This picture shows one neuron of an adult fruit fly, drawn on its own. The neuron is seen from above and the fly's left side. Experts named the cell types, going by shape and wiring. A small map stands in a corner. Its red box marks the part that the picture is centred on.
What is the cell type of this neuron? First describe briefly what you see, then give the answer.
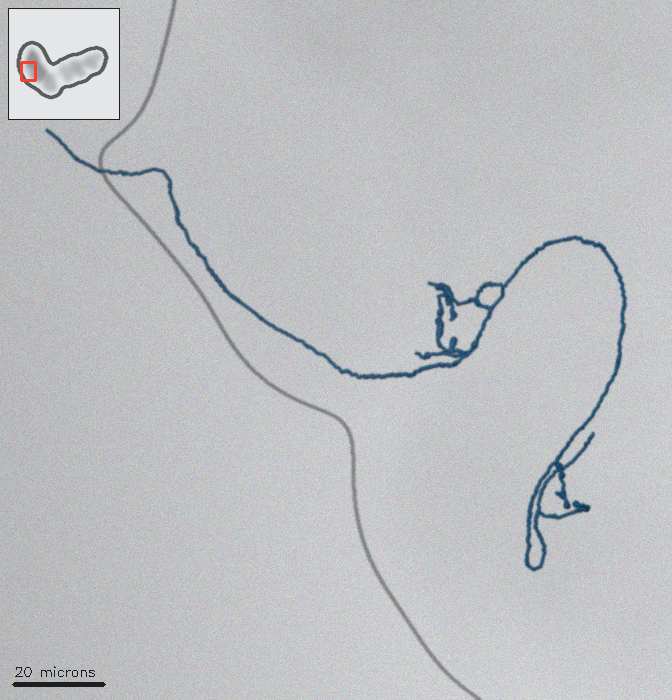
The drawing shows no cell body. From left to right in the picture it spans about 130 microns. It is a sensory neuron entering the brain. Its cell type is ORN_VC5.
